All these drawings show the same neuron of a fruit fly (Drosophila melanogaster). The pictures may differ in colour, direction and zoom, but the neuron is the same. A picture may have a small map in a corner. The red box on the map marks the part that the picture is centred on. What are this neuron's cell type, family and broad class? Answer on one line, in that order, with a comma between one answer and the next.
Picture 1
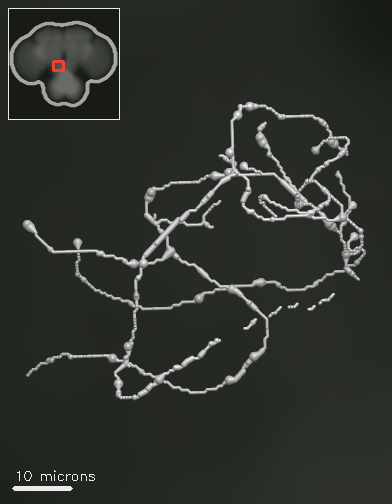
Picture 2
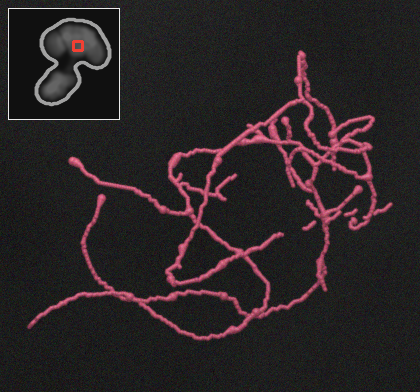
ENS1, ENS, sensory neuron entering the brain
